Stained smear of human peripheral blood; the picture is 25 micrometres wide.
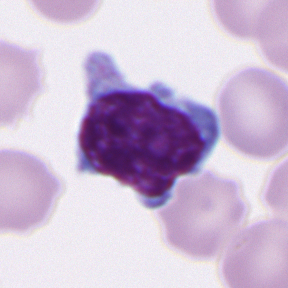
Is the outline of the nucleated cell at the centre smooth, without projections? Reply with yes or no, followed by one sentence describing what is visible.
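No. The cell outline is irregular, with ragged projections of cytoplasm.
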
